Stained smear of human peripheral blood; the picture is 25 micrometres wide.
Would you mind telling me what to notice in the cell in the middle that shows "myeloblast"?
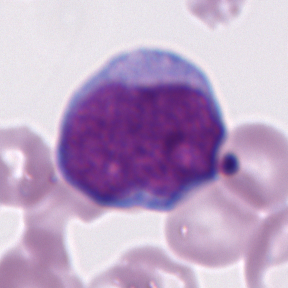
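Myeloblast, about 15 micrometres across, with a nucleus of about 15 by 11 micrometres that fills about 70% of the cell's area.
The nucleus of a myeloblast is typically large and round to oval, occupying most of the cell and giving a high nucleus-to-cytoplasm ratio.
The share of the cell taken by the nucleus here agrees with that. In the right half of the nucleus lies a pale spot that looks like a nucleolus.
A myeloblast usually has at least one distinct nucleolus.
The chromatin is fine and evenly stippled, without coarse clumps. The cytoplasm is widest as a crescent above the nucleus and is blue, deepest along the cell's edge.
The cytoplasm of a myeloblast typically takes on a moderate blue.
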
